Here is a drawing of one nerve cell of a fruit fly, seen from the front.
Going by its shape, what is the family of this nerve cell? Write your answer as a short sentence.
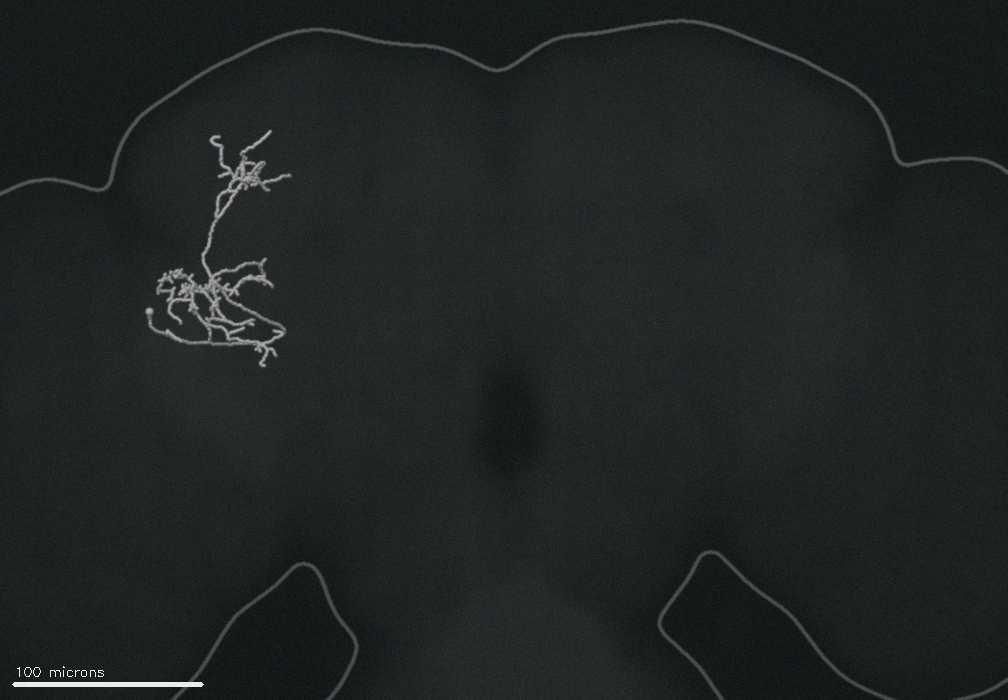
The family is hemilineage VLPl&d1_lateral.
